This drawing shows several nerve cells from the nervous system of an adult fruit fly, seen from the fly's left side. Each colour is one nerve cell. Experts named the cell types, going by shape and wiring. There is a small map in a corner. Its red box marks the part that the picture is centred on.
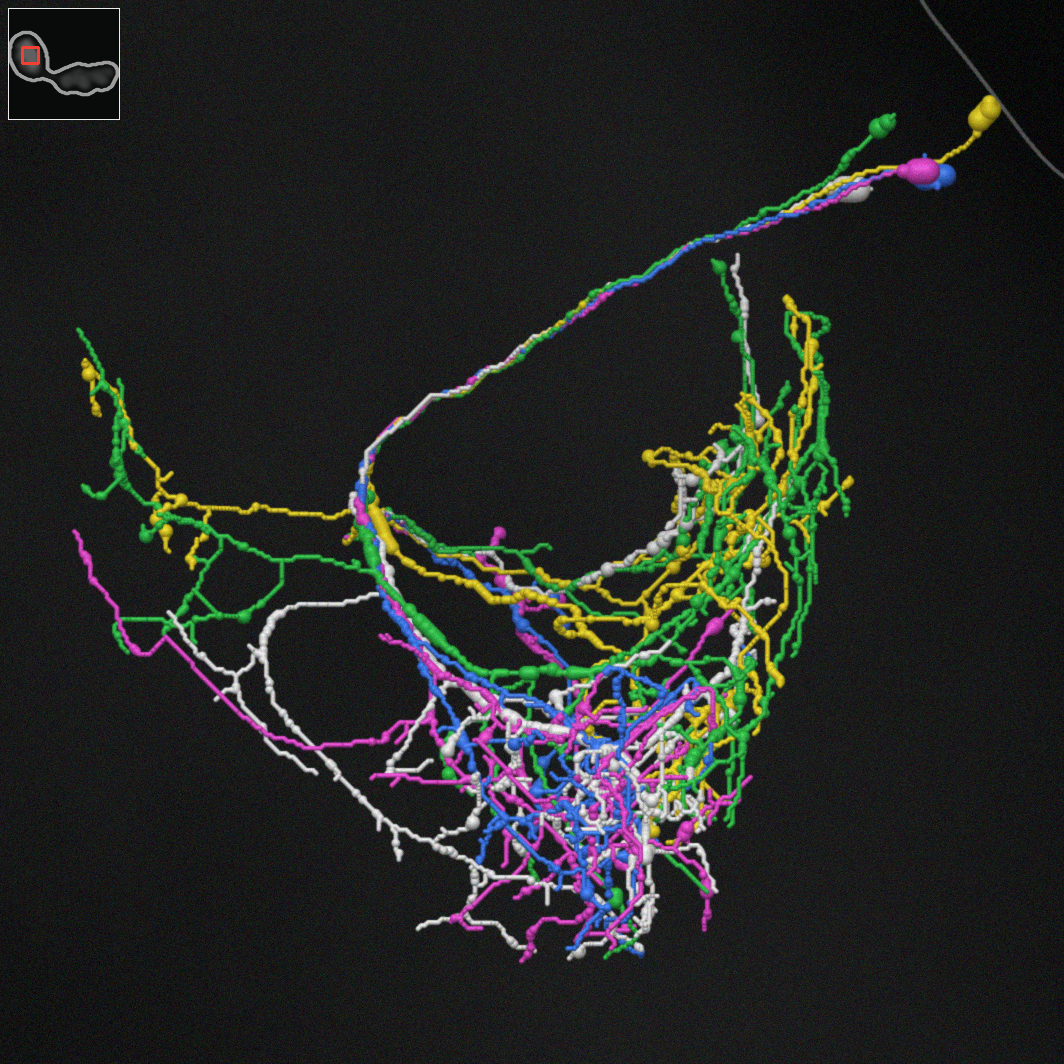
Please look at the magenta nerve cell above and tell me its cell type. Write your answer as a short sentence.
The cell type is WED130.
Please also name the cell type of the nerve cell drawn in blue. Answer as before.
The cell type is WED131.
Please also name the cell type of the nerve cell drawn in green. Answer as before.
The cell type is WED128.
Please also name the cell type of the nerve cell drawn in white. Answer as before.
The cell type is WED129.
